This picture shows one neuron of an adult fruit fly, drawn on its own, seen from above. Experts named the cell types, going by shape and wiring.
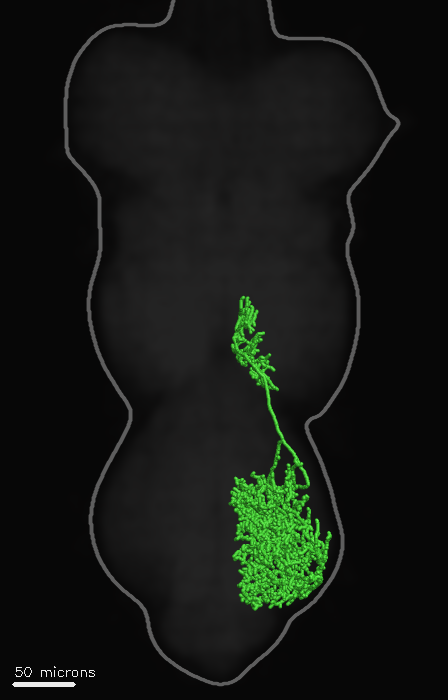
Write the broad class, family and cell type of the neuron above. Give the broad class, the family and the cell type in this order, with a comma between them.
nerve-cord intrinsic neuron, hemilineage 13A, IN13A004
